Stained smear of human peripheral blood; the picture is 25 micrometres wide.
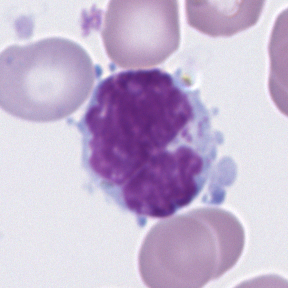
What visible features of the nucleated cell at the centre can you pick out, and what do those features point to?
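I see a nucleus of about 13 by 10 micrometres, filling about 70% of the cell's area. It folds into a larger upper part and a smaller lower-right part, a fine crease crossing its lower half diagonally. Dark purple chromatin, small lighter patches scattered through it. Cytoplasm: a scant pale blue-grey rim, widest on the right. This is a large granular lymphocyte.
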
